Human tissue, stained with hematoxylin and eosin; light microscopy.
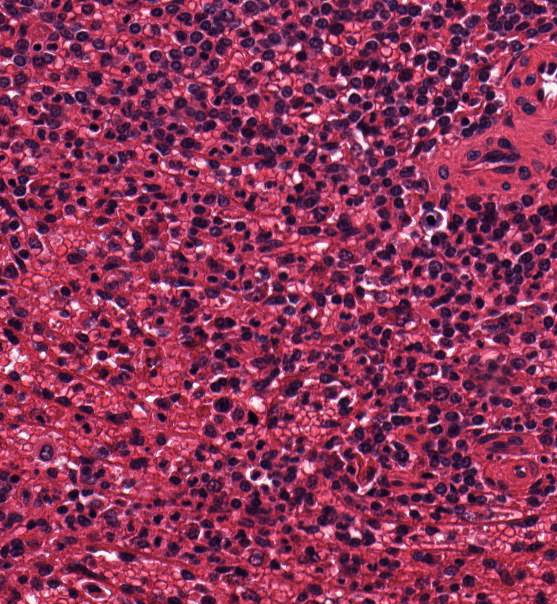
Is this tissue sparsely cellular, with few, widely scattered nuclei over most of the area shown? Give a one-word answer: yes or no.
No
